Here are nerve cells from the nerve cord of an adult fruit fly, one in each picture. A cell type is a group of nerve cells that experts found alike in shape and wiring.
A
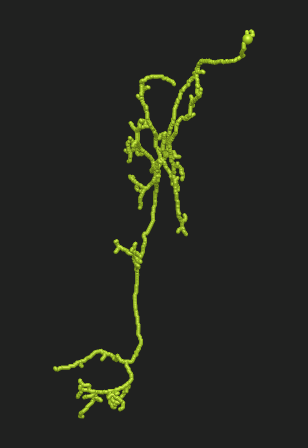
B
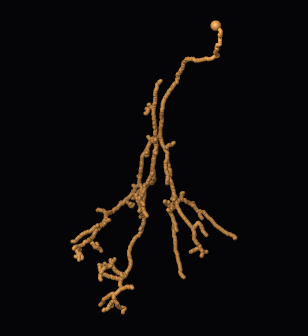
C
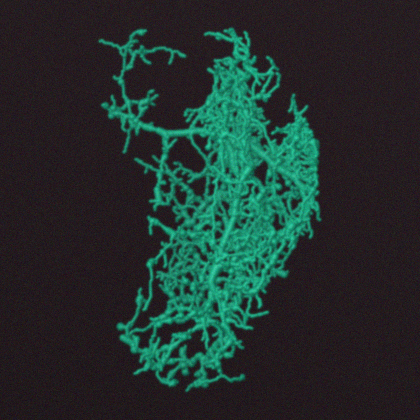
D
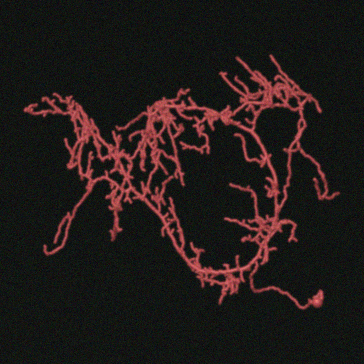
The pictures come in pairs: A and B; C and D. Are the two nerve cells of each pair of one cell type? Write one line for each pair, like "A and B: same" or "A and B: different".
A and B: same
C and D: different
